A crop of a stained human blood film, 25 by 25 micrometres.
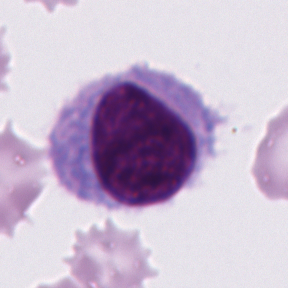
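Hairy cell, about 15 by 12 micrometres, in a stained peripheral blood smear. The outline is roughly round with a finely ragged edge, and small irregular cytoplasmic projections fringe the upper and right margin. The nucleus, about 11 by 9 micrometres, is a single rounded mass without lobes; it sits off-centre toward the right side and fills about 50% of the cell's area.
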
